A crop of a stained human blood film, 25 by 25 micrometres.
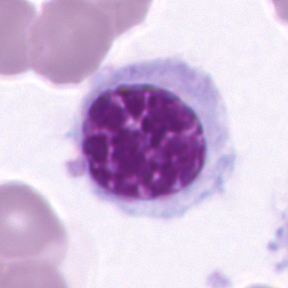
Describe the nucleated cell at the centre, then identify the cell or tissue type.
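Let me start with size: the cell comes to about 15 micrometres across, and its outline is slightly uneven rather than perfectly smooth. The nucleus is round, about 11 micrometres across, and takes up roughly 60% of the cell's area. Its chromatin sits in coarse dark purple clumps with pale streaks running between them. Around it the cytoplasm is pale greyish-blue, and I notice the rim is wider on the right side of the nucleus than on the left. This one is a plasma cell.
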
